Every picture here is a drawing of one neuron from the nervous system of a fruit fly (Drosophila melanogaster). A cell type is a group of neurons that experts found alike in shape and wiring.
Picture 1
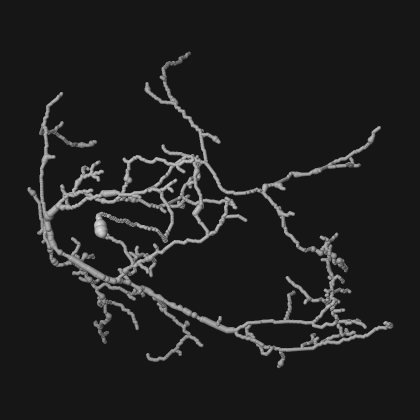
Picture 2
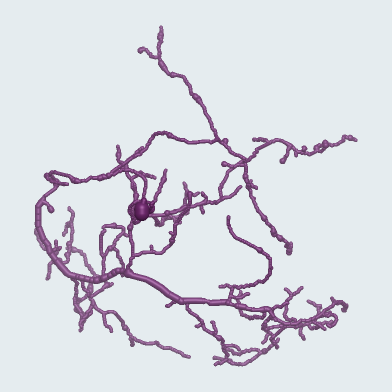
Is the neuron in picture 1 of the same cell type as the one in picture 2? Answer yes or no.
yes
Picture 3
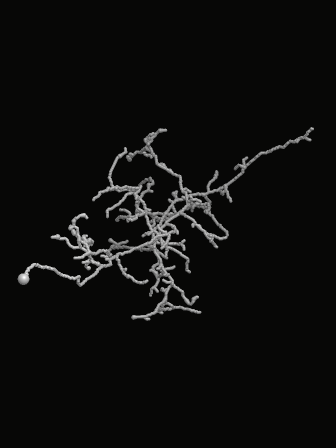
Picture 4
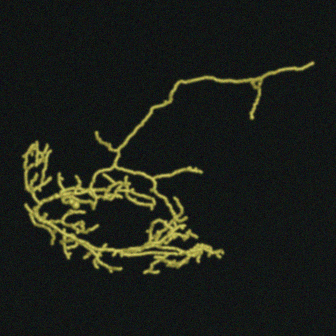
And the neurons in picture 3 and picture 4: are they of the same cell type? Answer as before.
no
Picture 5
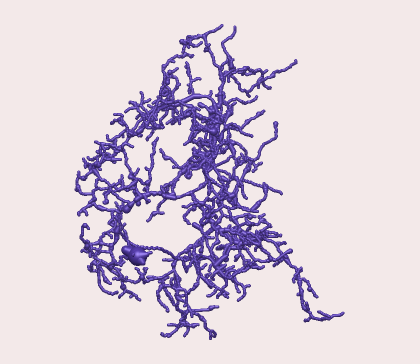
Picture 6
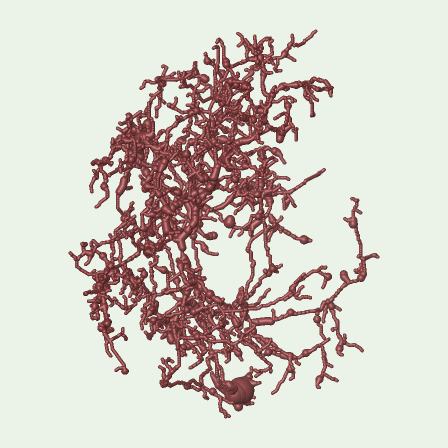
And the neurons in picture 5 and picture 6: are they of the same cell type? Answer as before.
yes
